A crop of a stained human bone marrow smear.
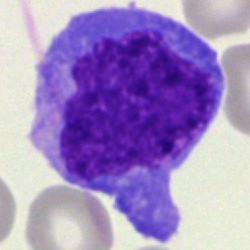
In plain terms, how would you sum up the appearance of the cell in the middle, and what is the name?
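Working through the points in turn: the nuclear outline is irregular, with shallow bumps and indentations. Next, cytoplasm colour: it stains blue. Then distribution: the rim of cytoplasm is wider on the left side of the nucleus than on the right. Finally, the cell edge: a broad, blunt tag of cytoplasm juts out from the lower border. This cell is a blast.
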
